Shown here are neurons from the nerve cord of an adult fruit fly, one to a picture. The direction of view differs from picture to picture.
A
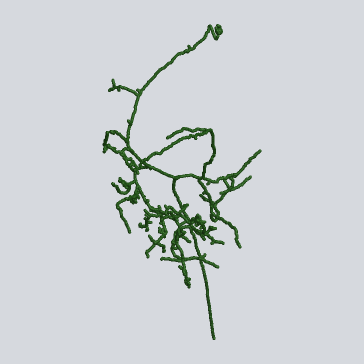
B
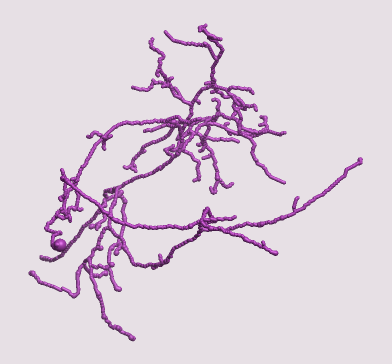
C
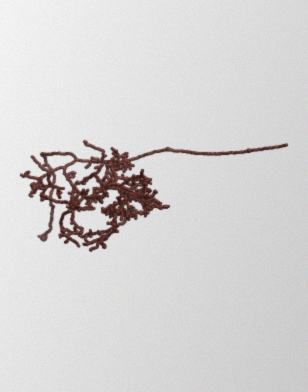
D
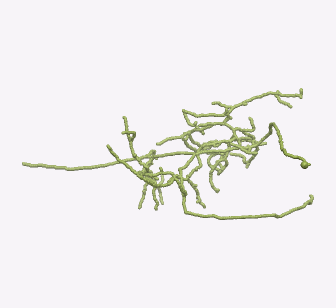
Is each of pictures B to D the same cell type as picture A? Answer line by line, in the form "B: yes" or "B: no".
B: yes
C: no
D: no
